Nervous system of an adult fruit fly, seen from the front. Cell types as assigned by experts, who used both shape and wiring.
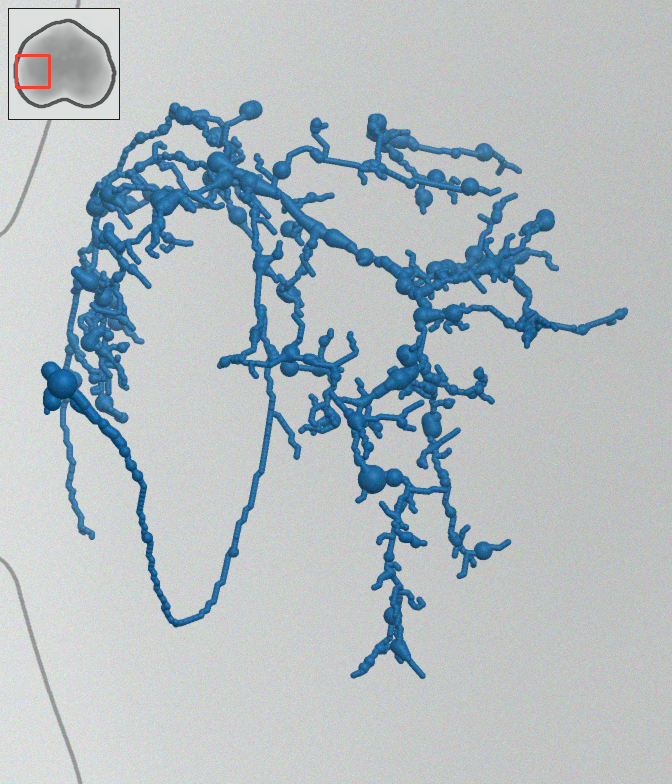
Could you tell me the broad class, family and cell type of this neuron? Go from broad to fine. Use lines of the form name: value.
broad class: nerve-cord intrinsic neuron
family: hemilineage 08A
cell type: IN08A032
